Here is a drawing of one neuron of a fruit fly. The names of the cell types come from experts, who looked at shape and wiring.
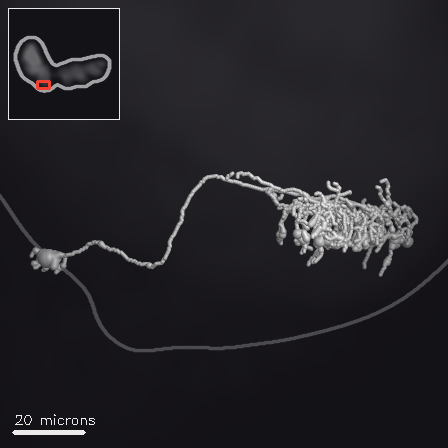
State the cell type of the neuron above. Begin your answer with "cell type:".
cell type: Dm4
